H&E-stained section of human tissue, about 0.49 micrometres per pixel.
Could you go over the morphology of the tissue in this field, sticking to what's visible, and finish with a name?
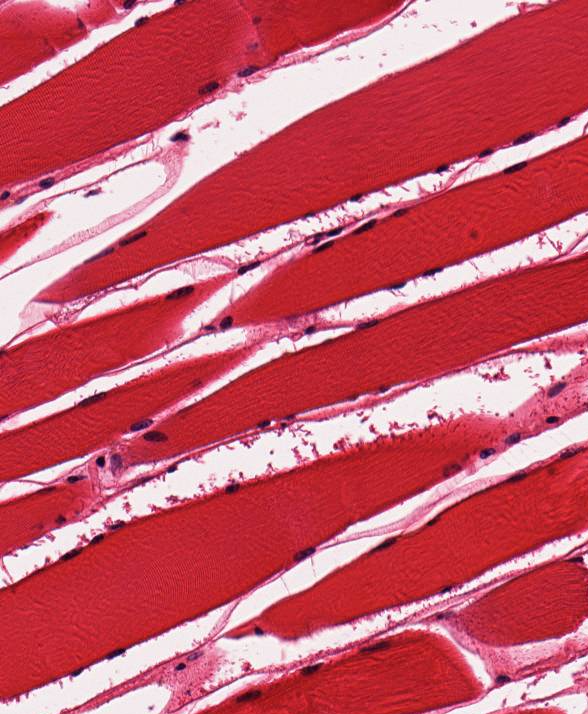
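Look along the diagonal from lower left to upper right: long parallel muscle fibres run that way across the field. Their cytoplasm stains a deep, even red. Now find the nuclei: they lie at the fibre edges, just under the surface. Each fibre carries many flattened, elongated dark nuclei spaced along its length. This is skeletal muscle.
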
